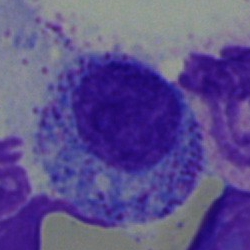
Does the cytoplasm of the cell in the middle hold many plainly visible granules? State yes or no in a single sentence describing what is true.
Yes, visible granules are present in great number in its cytoplasm.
